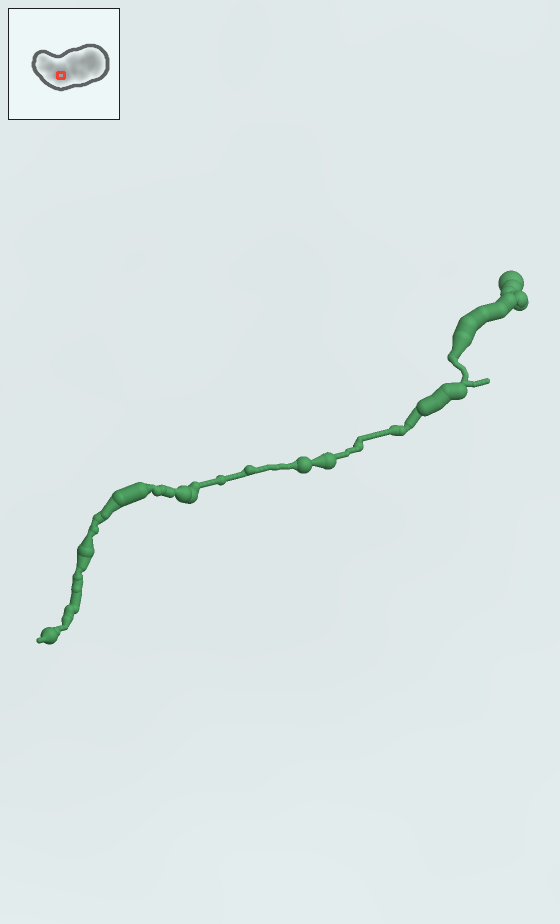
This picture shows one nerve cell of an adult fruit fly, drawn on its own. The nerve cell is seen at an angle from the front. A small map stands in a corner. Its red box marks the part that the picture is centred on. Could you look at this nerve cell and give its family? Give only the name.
class visual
